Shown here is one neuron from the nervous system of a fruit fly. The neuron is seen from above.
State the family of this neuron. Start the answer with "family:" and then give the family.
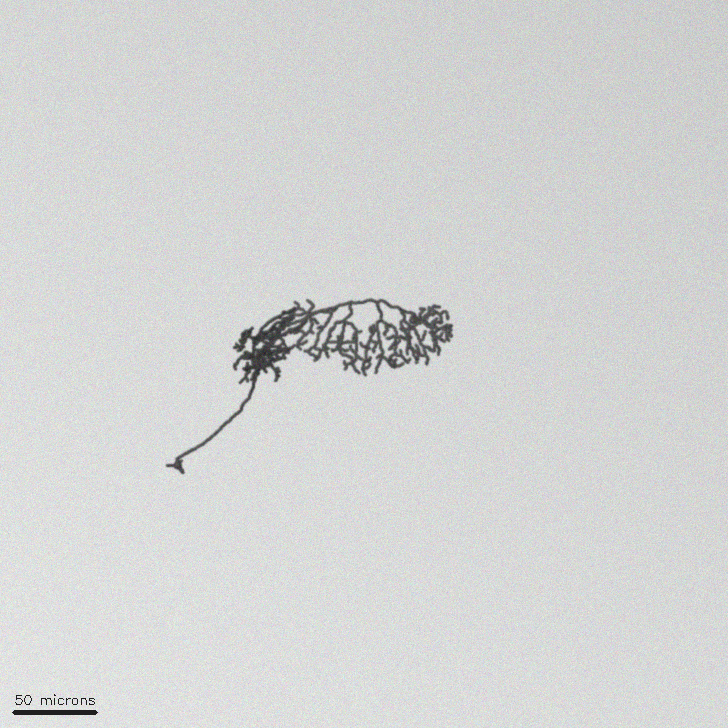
family: hemilineage DL1_dorsal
